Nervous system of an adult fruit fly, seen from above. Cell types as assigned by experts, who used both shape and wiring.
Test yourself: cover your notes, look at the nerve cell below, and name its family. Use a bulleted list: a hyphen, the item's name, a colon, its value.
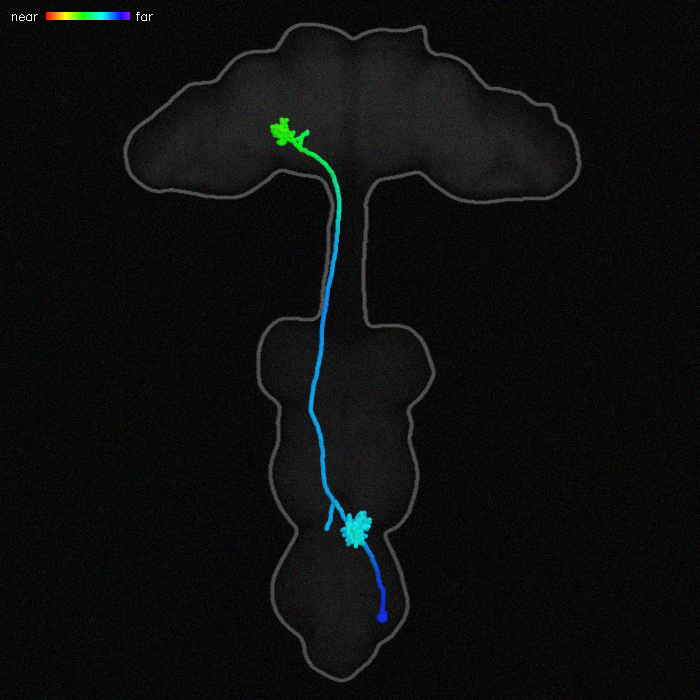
- family: hemilineage 07B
